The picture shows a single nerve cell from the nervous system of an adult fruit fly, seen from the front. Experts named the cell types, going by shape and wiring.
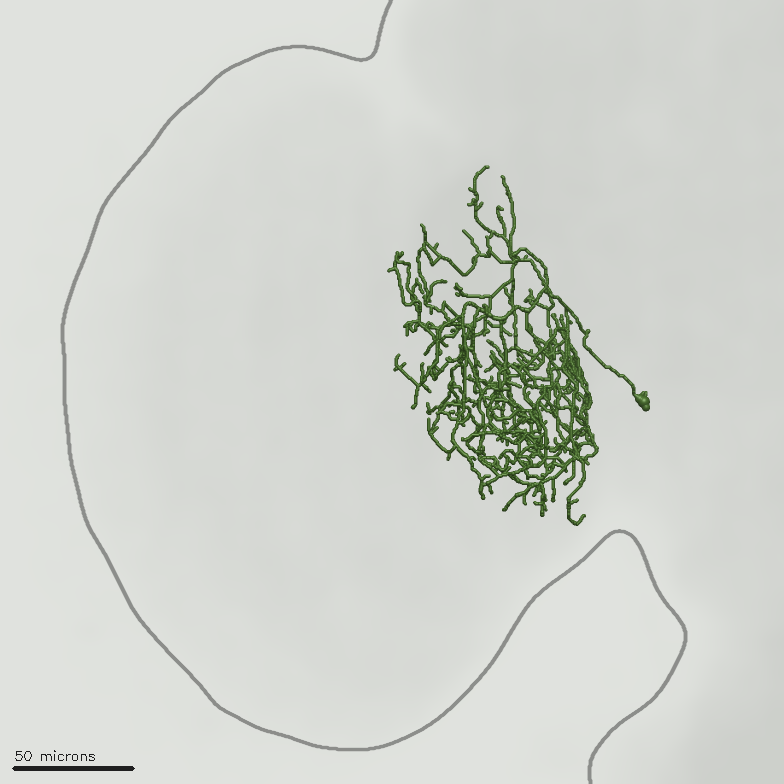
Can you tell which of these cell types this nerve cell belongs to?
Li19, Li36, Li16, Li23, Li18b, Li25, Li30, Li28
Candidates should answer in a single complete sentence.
For this nerve cell, the cell type is Li36.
